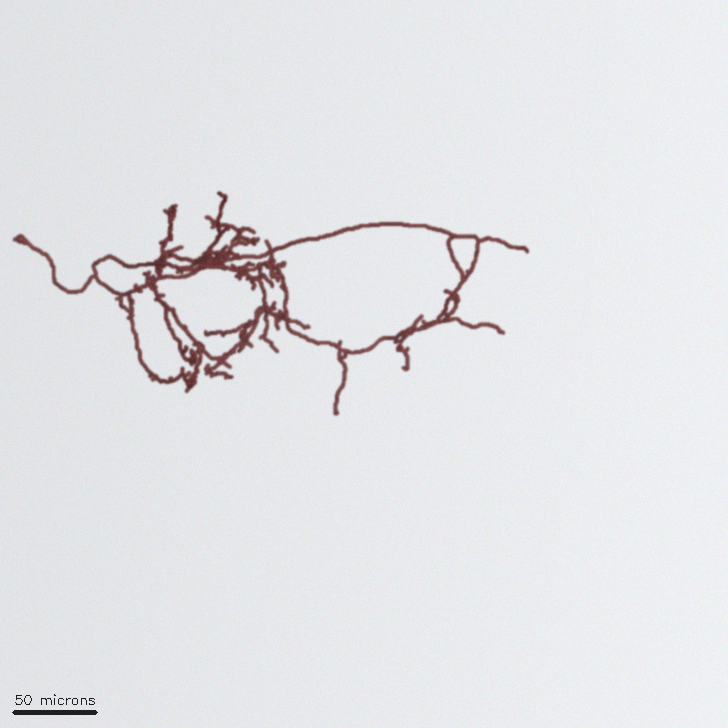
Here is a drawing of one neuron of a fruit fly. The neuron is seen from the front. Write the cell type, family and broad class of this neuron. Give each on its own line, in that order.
AVLP760m
hemilineage LHl1
central-brain intrinsic neuron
